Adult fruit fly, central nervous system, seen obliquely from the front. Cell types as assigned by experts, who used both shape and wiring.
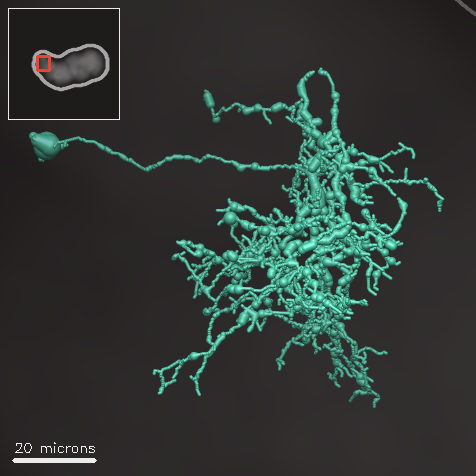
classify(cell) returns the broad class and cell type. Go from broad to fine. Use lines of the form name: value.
broad class: nerve-cord intrinsic neuron
cell type: INXXX232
